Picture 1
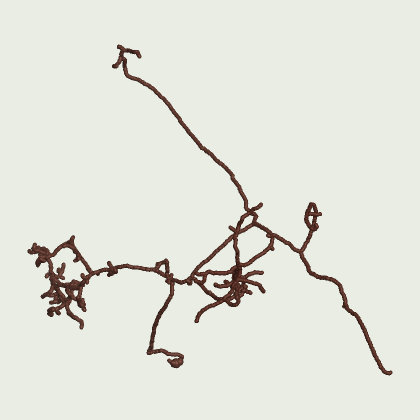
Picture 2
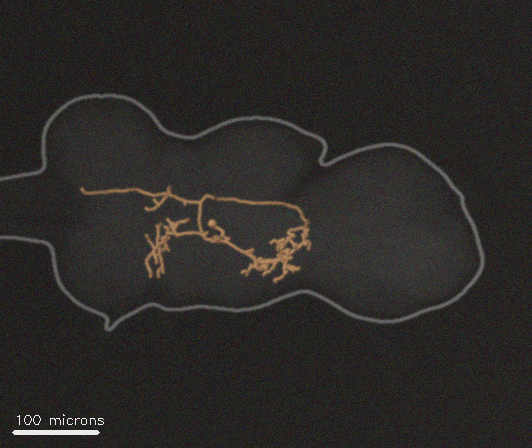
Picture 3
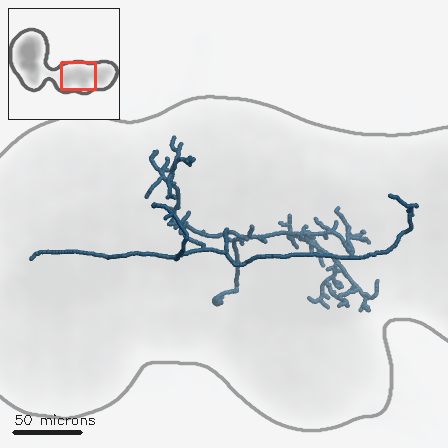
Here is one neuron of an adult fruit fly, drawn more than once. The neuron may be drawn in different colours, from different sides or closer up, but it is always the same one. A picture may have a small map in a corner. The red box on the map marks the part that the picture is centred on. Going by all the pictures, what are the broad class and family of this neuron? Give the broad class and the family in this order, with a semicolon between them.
nerve-cord intrinsic neuron; hemilineage 07B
